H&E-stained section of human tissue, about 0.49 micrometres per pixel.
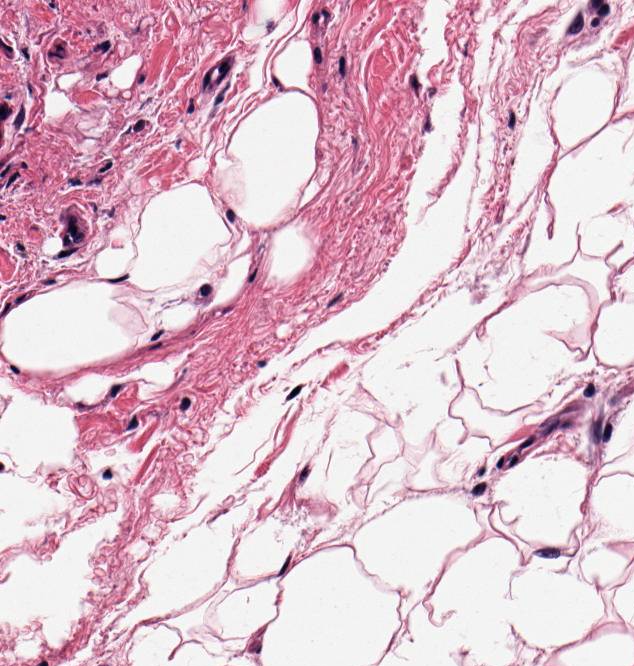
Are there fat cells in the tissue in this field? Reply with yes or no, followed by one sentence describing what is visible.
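Yes. Fat fills the right and lower parts of the field, while pink fibrous stroma fills the upper left.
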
